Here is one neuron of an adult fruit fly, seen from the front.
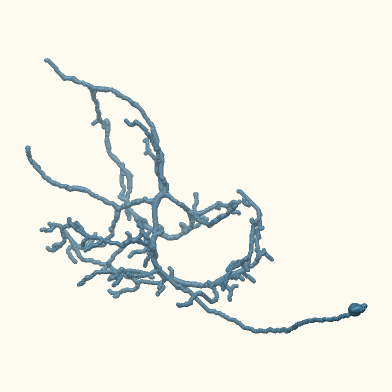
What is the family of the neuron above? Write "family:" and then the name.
family: hemilineage 13B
